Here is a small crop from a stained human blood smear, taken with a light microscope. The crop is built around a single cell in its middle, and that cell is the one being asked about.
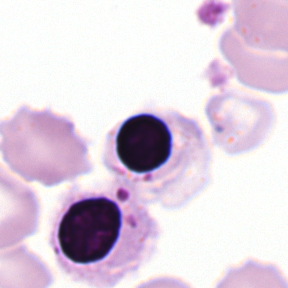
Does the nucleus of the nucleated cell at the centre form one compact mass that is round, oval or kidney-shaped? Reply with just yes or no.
Yes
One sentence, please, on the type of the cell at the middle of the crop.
The cell of interest, located centrally, is an erythroblast.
